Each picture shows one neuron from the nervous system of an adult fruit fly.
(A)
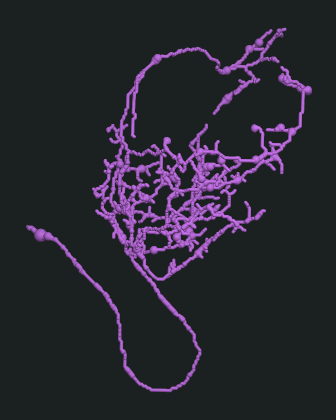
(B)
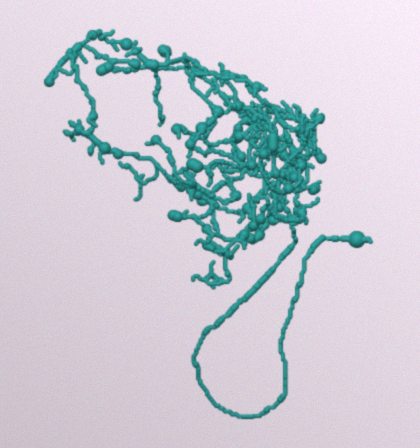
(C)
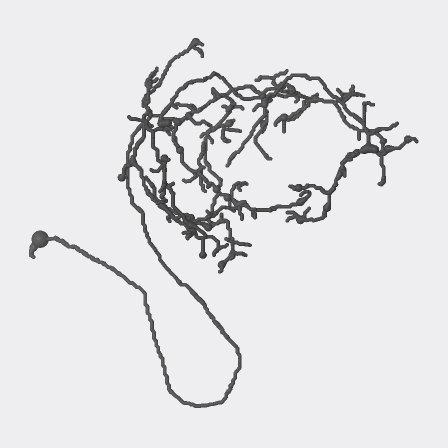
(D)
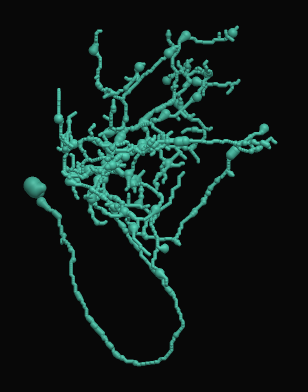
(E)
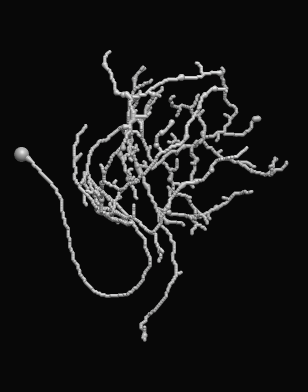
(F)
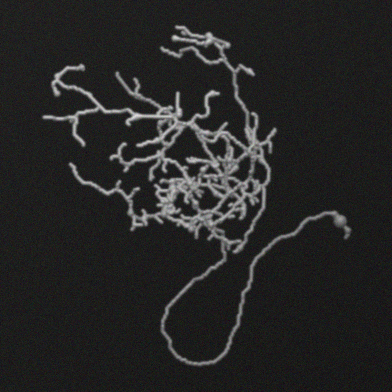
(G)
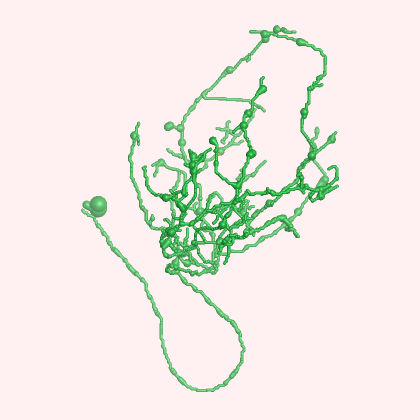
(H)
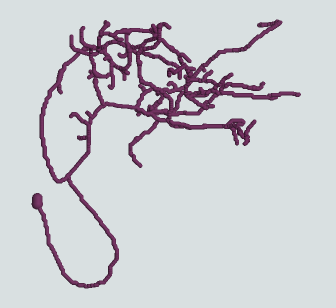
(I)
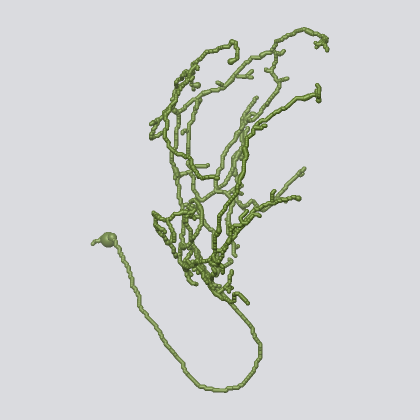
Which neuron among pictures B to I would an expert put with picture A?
Picture F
